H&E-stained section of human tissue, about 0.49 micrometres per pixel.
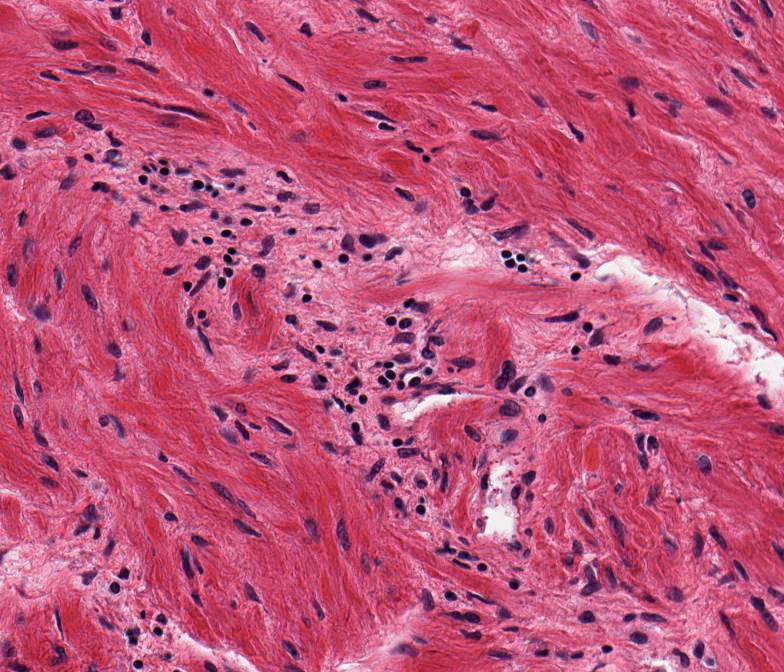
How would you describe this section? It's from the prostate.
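Most of the field consists of bundles of smooth muscle cells running in several different directions and crossing one another. These cells have strongly pink, fibrillar cytoplasm, and their nuclei are elongated and blunt-ended, lying along the length of the cells. Small lymphocytes with round, dark nuclei are gathered mainly within a pale loose band in the centre of the field.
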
